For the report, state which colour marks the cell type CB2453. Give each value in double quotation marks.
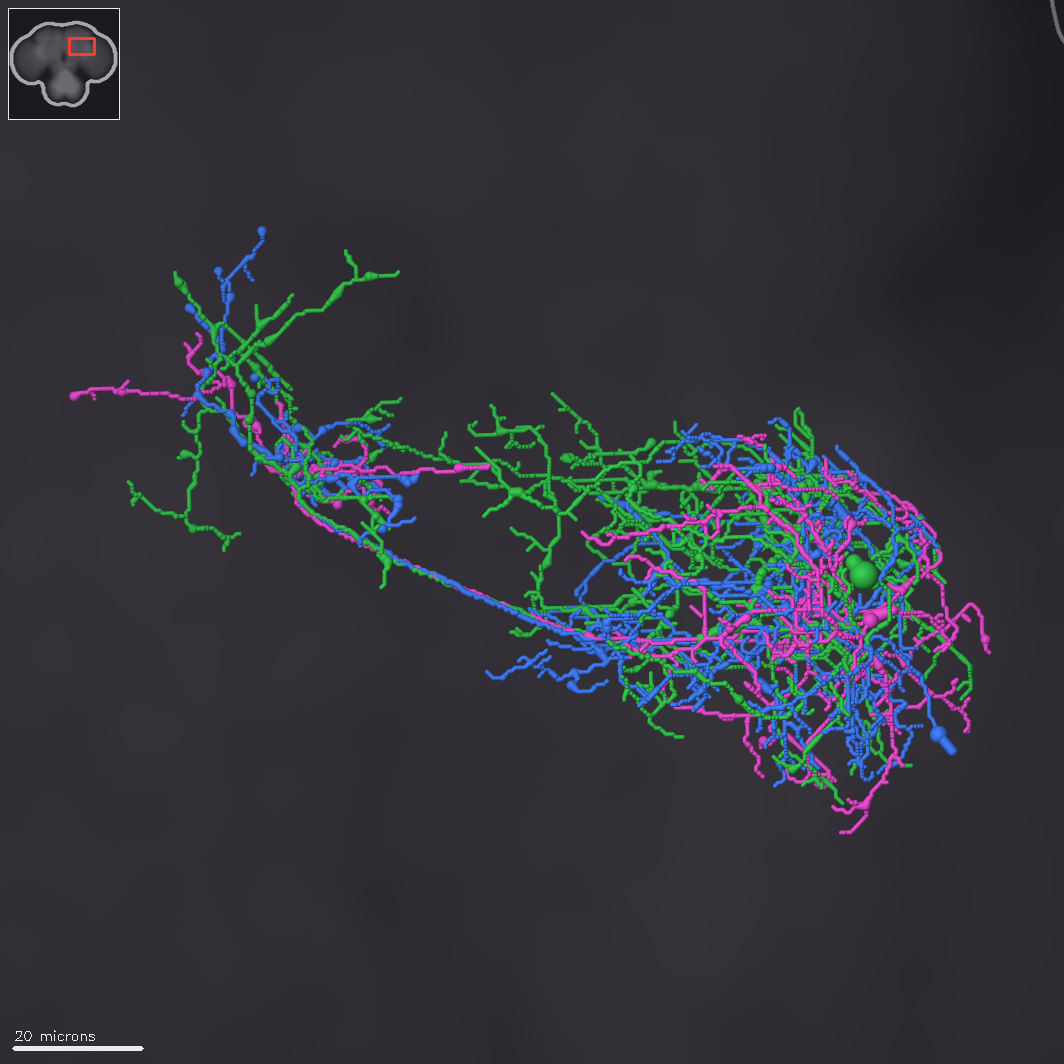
"green"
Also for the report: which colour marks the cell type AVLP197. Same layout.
"blue"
